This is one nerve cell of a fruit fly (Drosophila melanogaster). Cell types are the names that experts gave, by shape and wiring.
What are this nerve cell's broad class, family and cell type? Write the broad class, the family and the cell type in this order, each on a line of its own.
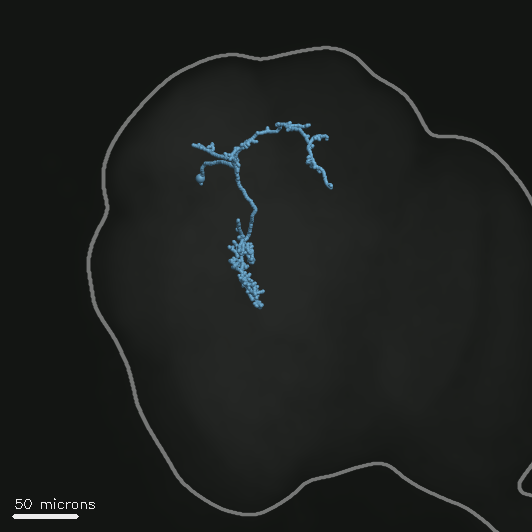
central-brain intrinsic neuron
hemilineage CREa2_ventral
CB2117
